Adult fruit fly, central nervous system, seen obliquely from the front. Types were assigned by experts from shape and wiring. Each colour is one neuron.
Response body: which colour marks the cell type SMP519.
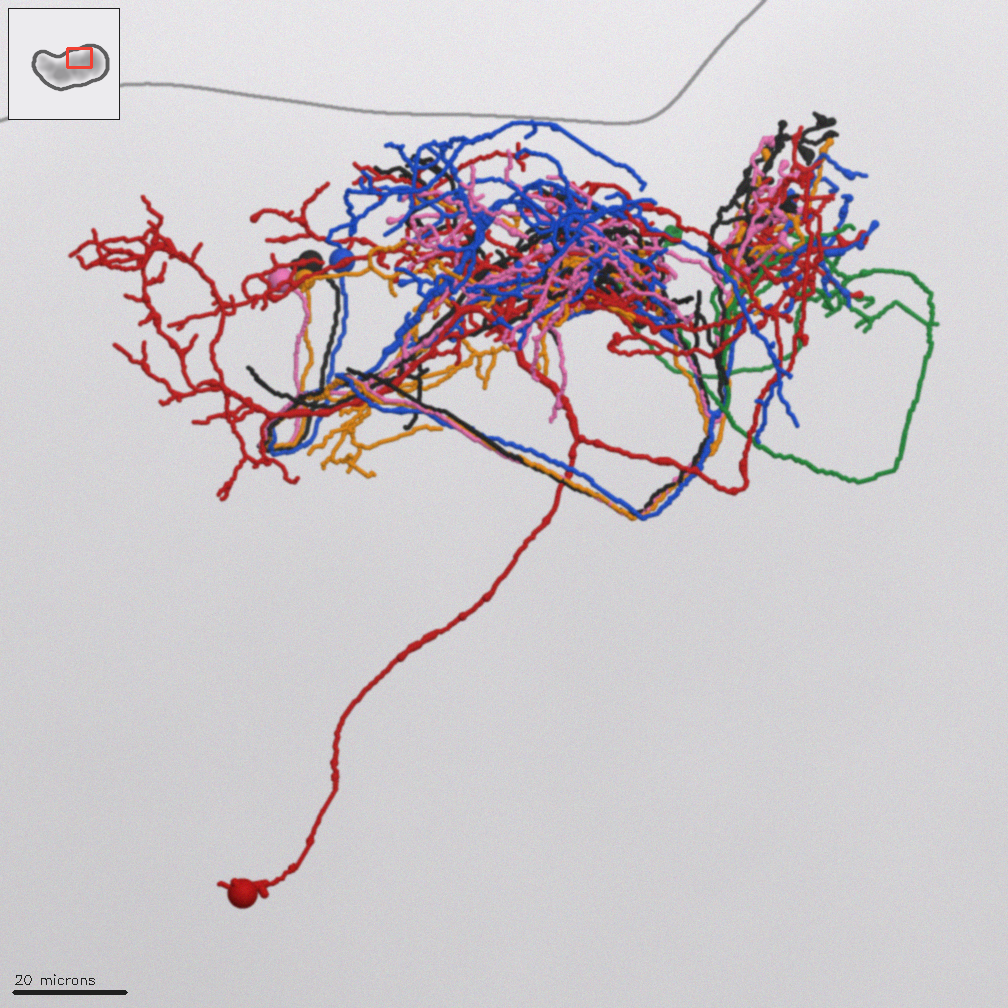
orange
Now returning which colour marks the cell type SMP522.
green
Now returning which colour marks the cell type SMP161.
red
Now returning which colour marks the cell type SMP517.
pink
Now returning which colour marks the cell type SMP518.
black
